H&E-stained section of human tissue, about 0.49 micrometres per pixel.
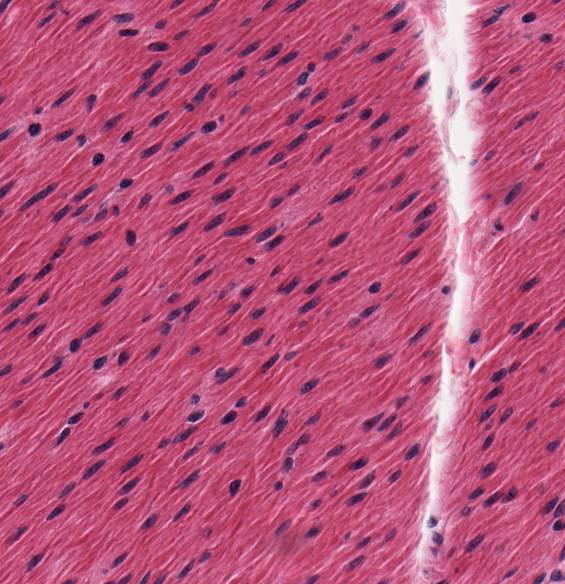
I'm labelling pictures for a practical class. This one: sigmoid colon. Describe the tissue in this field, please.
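First, the nuclei are elongated, oval to cigar-shaped, and aligned with the long axis of the fibres. Second, each is single and lies inside a fibre, evenly scattered through the field rather than at fibre edges. Third, the cytoplasm is bright pink and finely fibrillar, without visible cross-striations. Finally, epithelium, glands and fat cells are absent anywhere.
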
